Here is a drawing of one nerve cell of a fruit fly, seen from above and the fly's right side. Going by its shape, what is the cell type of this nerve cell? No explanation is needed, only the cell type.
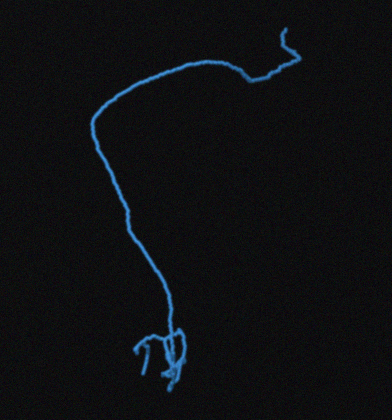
ORN_VA6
